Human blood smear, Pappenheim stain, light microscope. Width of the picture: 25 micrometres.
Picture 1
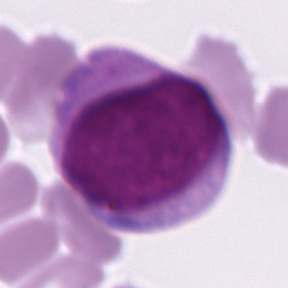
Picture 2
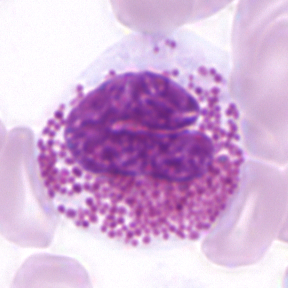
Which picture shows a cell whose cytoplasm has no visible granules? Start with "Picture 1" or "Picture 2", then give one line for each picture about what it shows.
Picture 1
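What picture 1 shows: No distinct granules can be seen in the cytoplasm.
What picture 2 shows: The cytoplasm is packed with numerous round granules of fairly uniform size.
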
